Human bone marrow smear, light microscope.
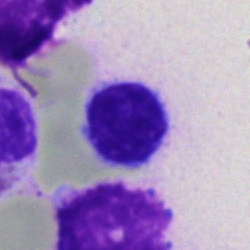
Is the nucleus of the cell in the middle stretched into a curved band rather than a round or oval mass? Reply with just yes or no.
No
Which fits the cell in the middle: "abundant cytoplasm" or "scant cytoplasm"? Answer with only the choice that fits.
Scant cytoplasm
